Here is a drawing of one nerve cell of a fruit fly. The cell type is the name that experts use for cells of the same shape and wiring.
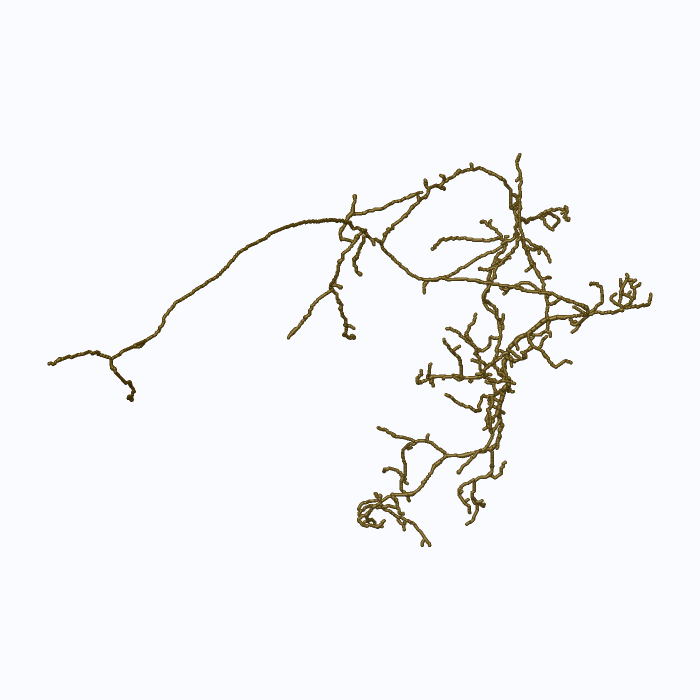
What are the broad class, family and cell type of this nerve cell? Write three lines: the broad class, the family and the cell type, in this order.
central-brain intrinsic neuron
hemilineage VLPa1_medial
aSP10A_b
